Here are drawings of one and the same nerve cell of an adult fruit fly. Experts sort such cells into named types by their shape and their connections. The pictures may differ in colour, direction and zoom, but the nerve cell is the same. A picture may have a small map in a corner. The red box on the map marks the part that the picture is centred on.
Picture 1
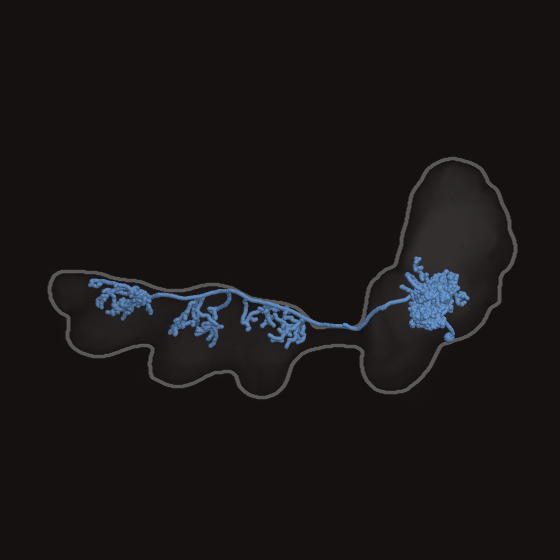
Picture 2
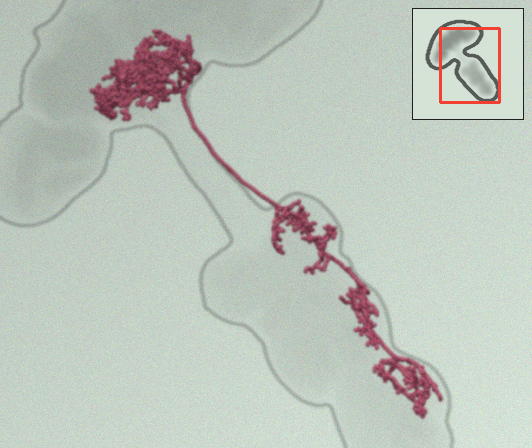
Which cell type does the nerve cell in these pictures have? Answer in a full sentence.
The cell type is DNg74_a.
